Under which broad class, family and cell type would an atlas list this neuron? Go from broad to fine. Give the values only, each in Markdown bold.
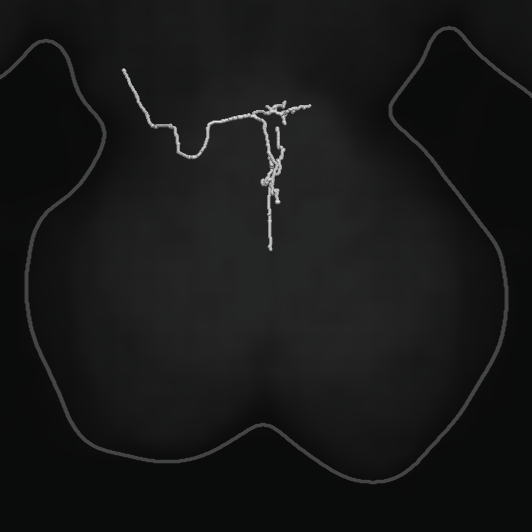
**sensory neuron entering the nerve cord**, **class mechanosensory proprioceptive**, **SNpp23**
